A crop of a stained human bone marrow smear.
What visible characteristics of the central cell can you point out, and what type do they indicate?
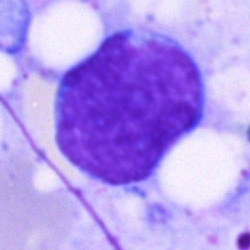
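First, the outline is roughly round but slightly angular, with several flattened sides. Next, the cytoplasm is very scant, showing at most as a thin deeper-blue rim along parts of the margin. Third, the chromatin is finely stippled and evenly spread, without coarse dark clumps. Last, no vacuoles are visible within the cell. This cell is a blast.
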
